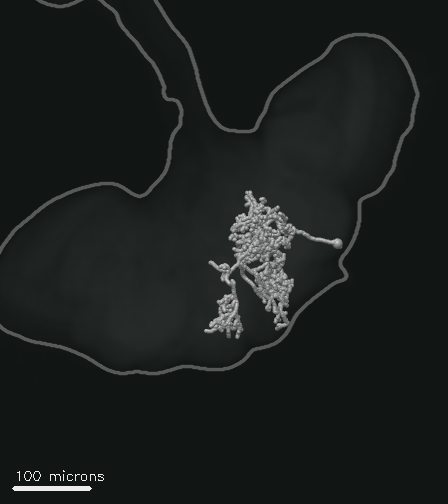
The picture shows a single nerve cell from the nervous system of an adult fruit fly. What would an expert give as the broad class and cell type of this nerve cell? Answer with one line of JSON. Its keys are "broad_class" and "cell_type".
{"broad_class": "central-brain intrinsic neuron", "cell_type": "LAL045"}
